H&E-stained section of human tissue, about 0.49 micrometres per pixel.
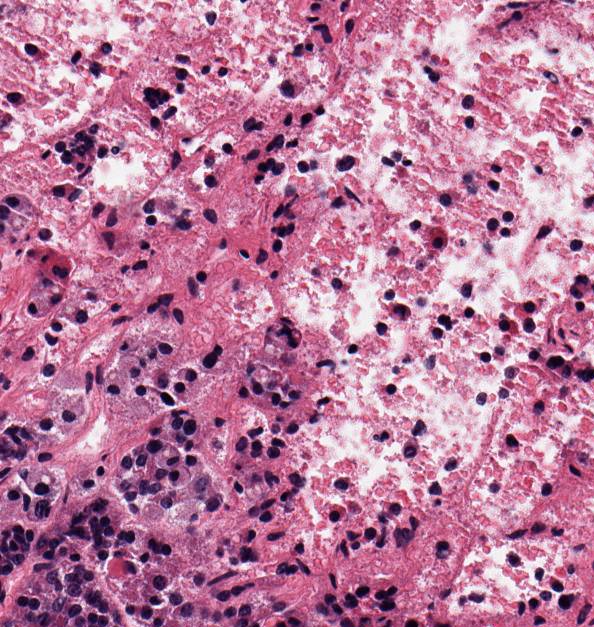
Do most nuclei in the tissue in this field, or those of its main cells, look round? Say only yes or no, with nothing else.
Yes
